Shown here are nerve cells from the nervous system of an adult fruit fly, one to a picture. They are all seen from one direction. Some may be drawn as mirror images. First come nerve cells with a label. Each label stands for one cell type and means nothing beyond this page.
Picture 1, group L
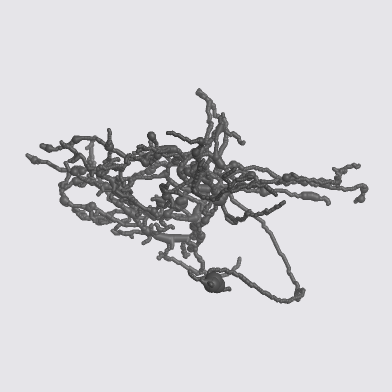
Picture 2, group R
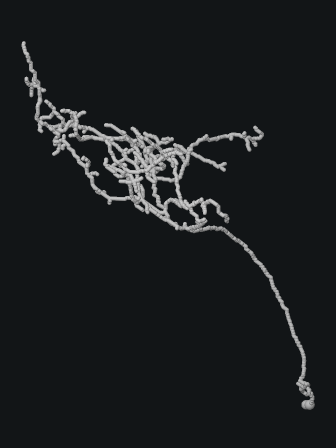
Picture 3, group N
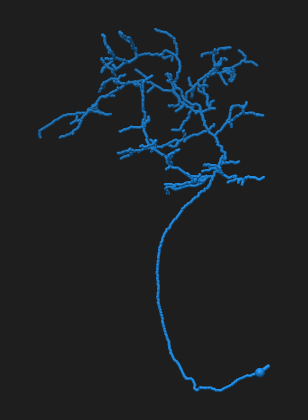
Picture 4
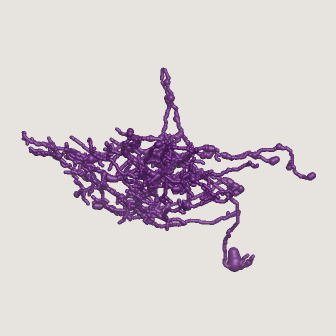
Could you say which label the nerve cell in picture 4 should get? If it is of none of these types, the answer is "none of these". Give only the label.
group L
